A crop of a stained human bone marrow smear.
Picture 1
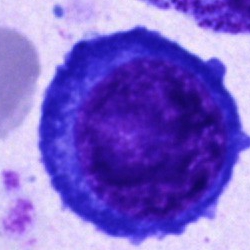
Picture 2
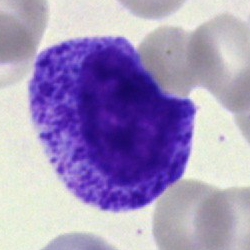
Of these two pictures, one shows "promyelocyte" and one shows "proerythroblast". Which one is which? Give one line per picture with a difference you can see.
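The cell in picture 1 is a proerythroblast. No distinct granules are seen in the cytoplasm.
The cell in picture 2 is a promyelocyte. The cytoplasm is packed with coarse dark purple granules.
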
